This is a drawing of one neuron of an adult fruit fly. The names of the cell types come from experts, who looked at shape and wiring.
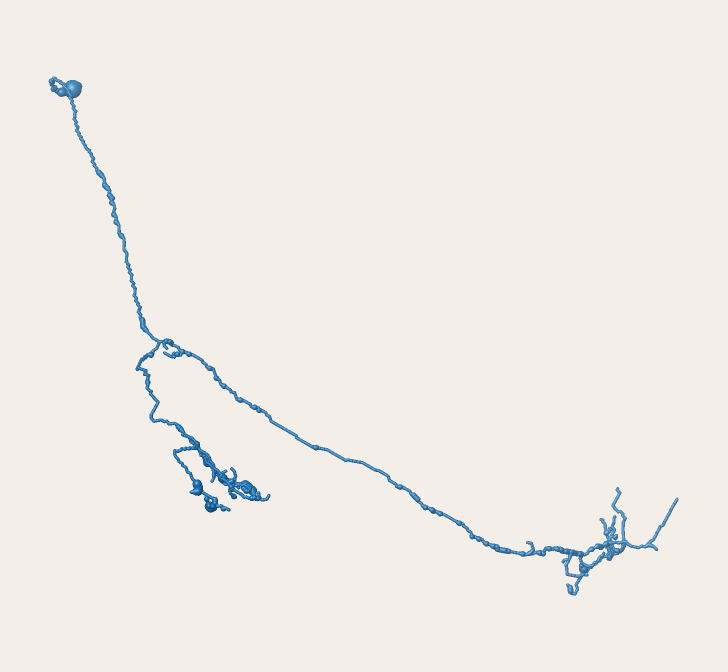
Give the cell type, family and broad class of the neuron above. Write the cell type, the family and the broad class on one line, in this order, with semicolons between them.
FB9B_a; hemilineage AOTUv4_ventral; central-brain intrinsic neuron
